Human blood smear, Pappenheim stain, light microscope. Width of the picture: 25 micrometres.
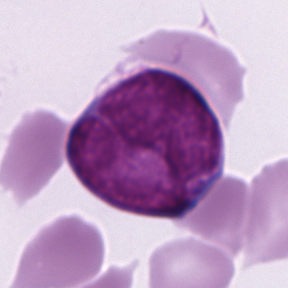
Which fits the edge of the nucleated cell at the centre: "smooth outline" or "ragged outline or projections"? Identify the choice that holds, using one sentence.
In outline, this cell is smooth rather than rough.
